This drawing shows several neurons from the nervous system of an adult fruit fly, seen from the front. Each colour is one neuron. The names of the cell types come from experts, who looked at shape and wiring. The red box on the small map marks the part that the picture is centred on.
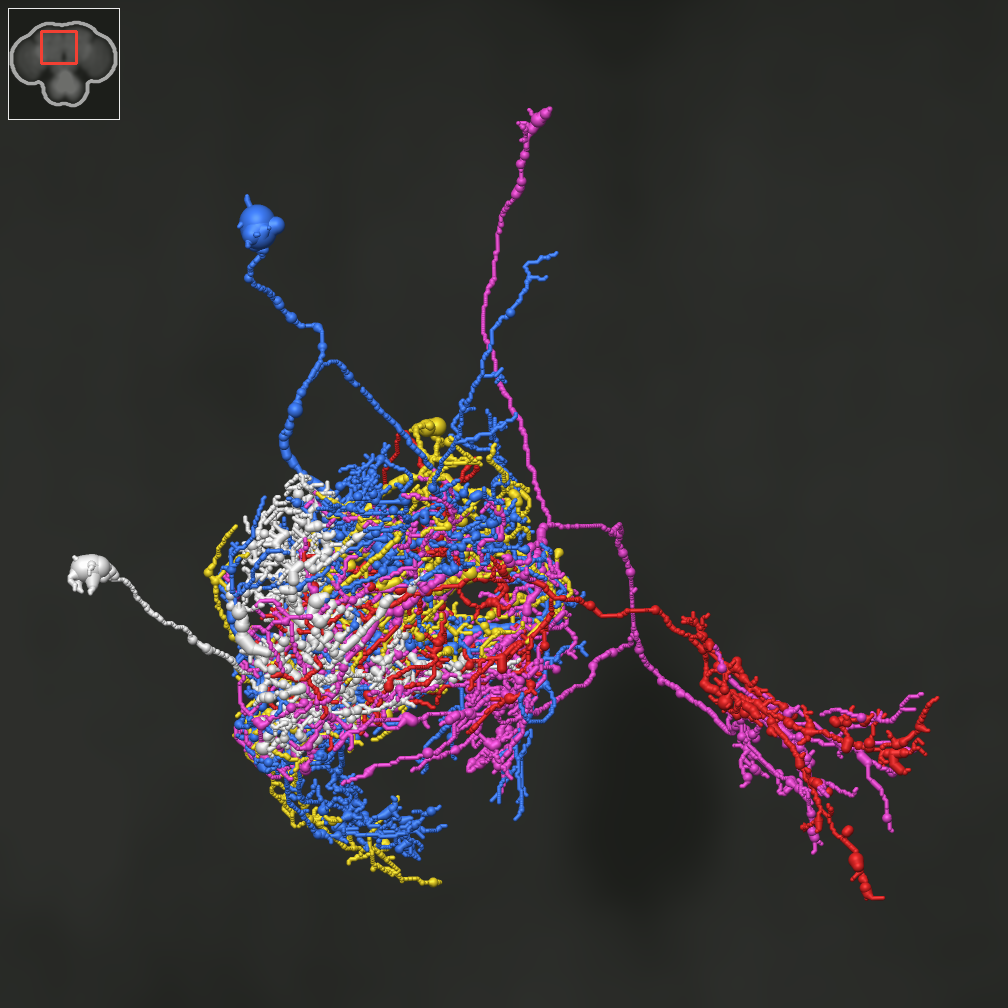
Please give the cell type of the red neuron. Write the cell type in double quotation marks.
"LAL173"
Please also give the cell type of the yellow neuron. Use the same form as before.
"LAL169"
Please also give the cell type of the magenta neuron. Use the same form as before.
"LAL135"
